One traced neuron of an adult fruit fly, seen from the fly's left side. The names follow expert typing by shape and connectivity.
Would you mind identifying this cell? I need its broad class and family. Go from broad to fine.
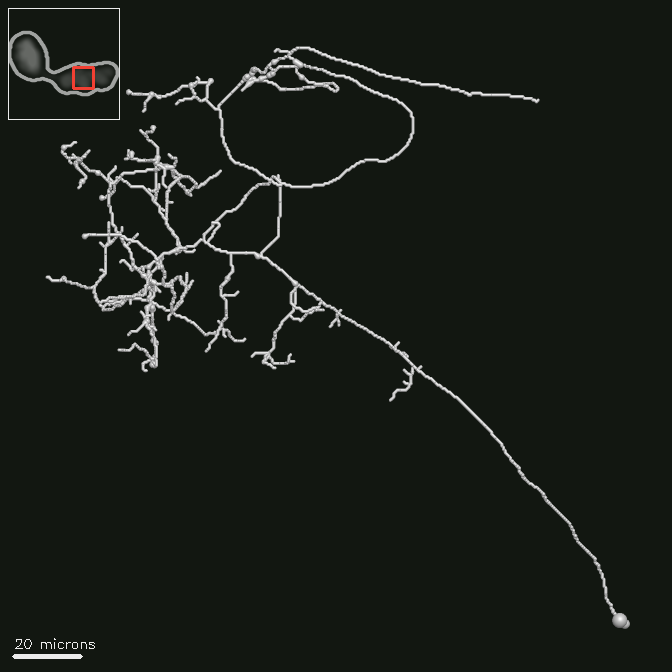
nerve-cord intrinsic neuron; hemilineage 12A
